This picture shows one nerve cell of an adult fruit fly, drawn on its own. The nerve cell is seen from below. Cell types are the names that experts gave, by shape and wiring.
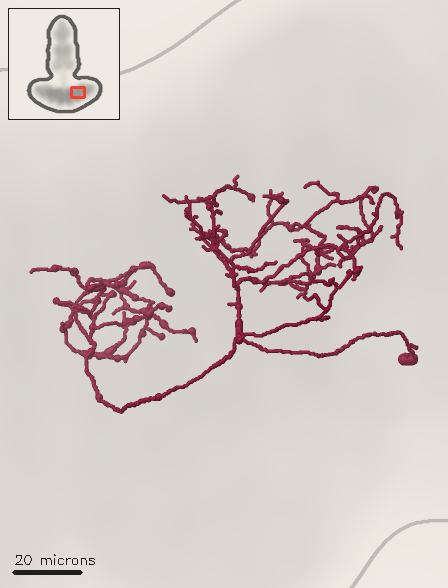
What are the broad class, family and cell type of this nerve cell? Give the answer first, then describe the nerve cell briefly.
Its broad class is central-brain intrinsic neuron. The family is hemilineage SLPal1. Its cell type is LHAD1f1. The cell body is on the right of the picture. From left to right in the picture it spans about 120 microns. The picture shows dozens of branch ends.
